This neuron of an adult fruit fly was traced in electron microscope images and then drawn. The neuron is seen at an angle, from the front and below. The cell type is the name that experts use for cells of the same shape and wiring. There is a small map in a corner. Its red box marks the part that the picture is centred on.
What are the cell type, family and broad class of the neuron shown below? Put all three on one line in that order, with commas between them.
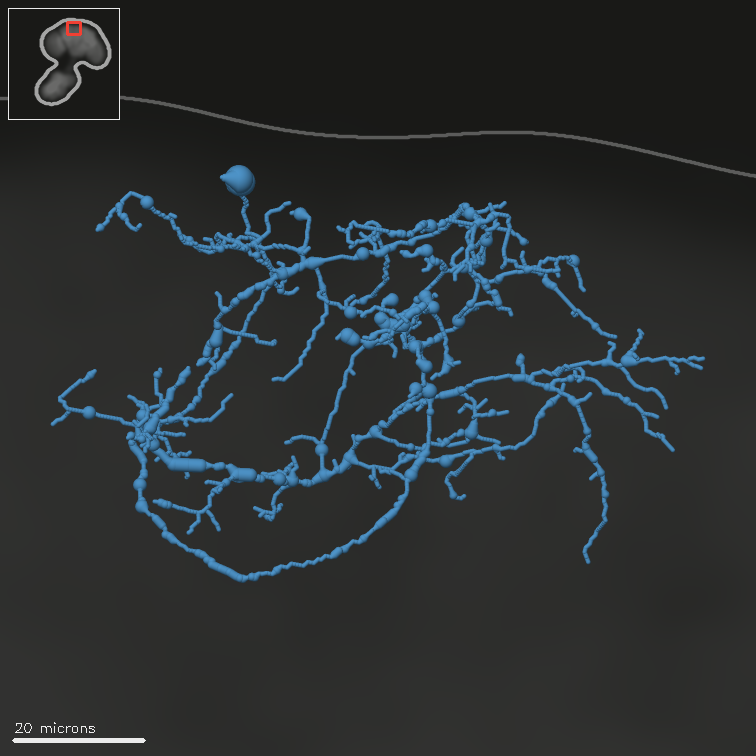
SMP347, hemilineage SMPpd1, central-brain intrinsic neuron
